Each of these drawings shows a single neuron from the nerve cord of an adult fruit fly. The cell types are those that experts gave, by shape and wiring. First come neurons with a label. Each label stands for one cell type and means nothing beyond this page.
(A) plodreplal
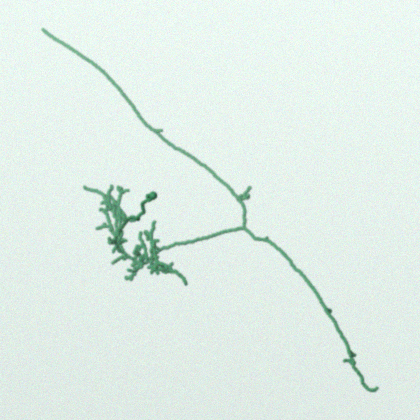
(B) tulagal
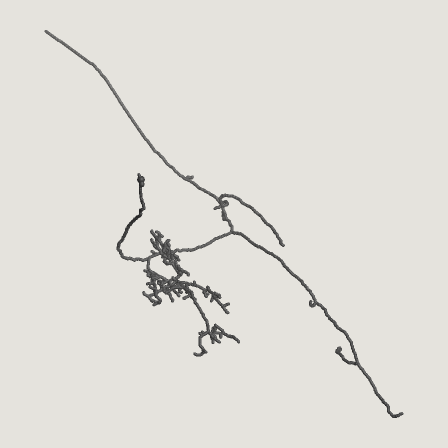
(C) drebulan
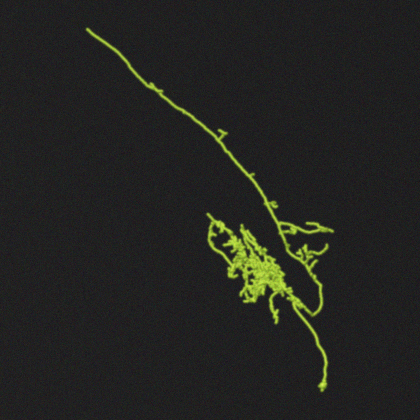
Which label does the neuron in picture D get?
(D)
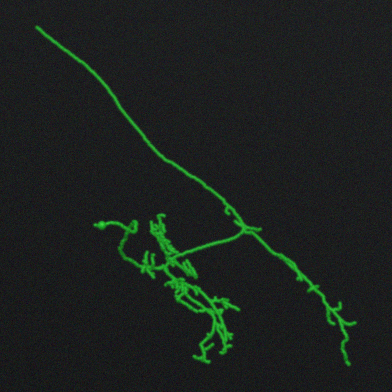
tulagal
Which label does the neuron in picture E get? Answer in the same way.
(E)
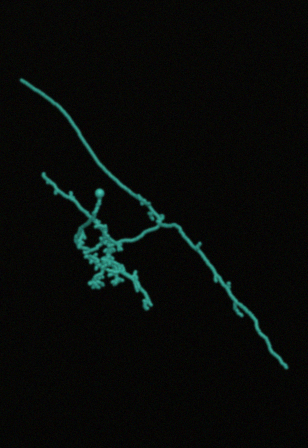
tulagal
